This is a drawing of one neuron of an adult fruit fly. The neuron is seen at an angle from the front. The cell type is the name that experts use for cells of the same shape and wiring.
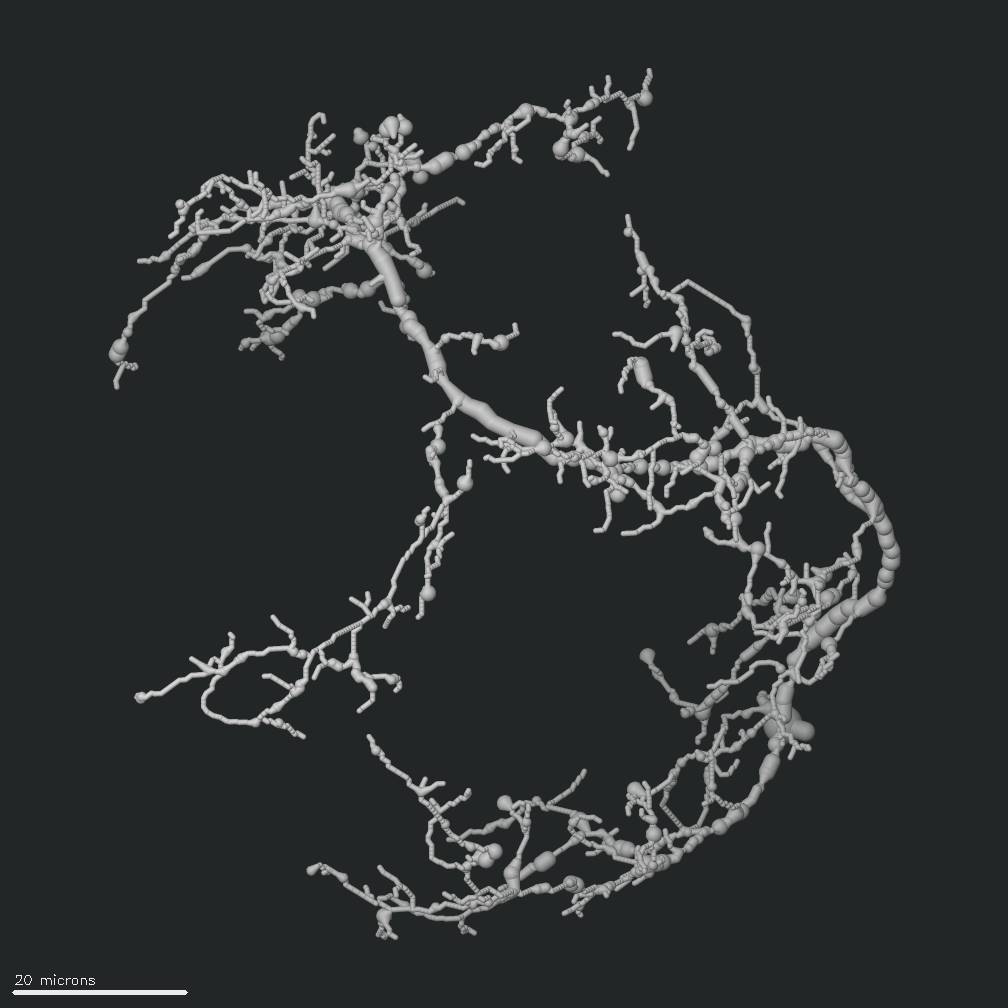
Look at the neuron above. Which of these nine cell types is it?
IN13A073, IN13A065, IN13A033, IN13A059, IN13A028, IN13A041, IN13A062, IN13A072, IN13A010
IN13A028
